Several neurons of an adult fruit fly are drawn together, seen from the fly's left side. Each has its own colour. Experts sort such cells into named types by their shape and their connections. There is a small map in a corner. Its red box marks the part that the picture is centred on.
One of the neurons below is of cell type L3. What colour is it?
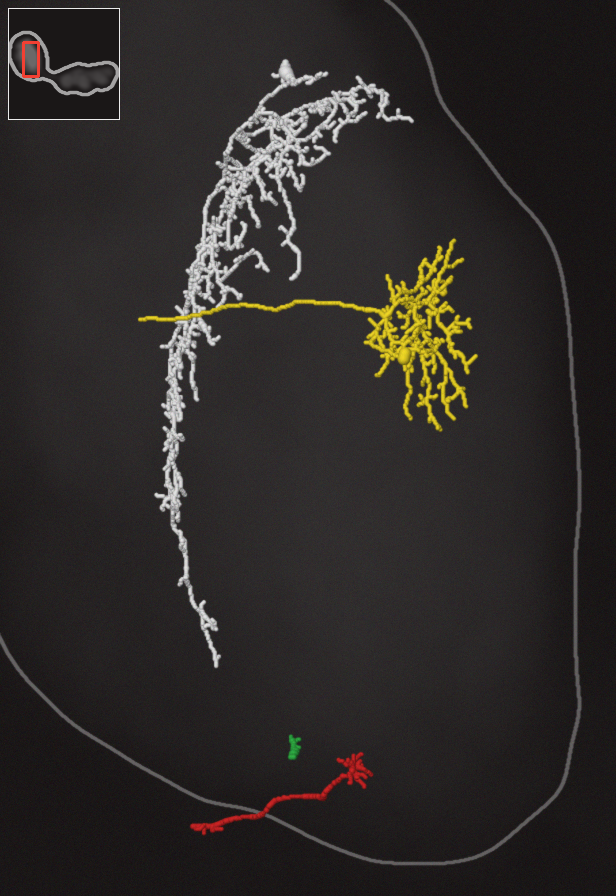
red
